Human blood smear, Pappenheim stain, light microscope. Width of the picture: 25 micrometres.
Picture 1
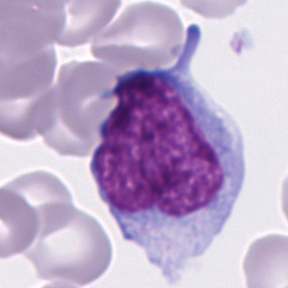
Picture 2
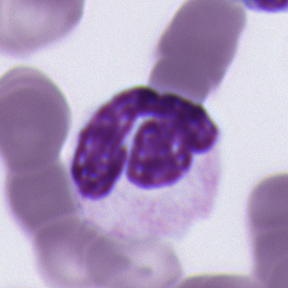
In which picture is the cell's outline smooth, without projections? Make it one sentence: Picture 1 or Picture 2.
A smooth outline is found on the cell in picture 2.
